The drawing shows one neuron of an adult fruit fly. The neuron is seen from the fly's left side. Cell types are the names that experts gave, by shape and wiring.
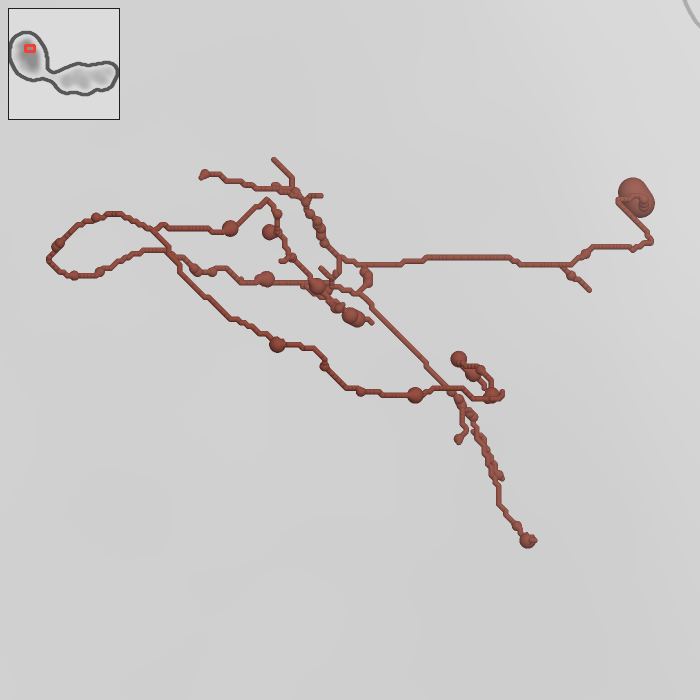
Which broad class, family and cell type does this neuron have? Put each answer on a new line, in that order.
central-brain intrinsic neuron
hemilineage CLp2
CB2931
